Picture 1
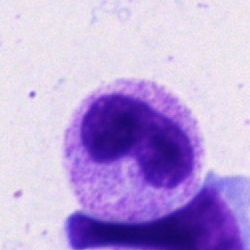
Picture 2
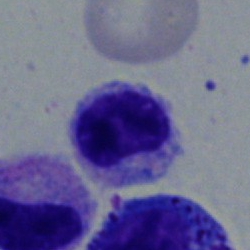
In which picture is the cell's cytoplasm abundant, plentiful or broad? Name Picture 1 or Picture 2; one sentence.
Plentiful cytoplasm is found in the cell of picture 1.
